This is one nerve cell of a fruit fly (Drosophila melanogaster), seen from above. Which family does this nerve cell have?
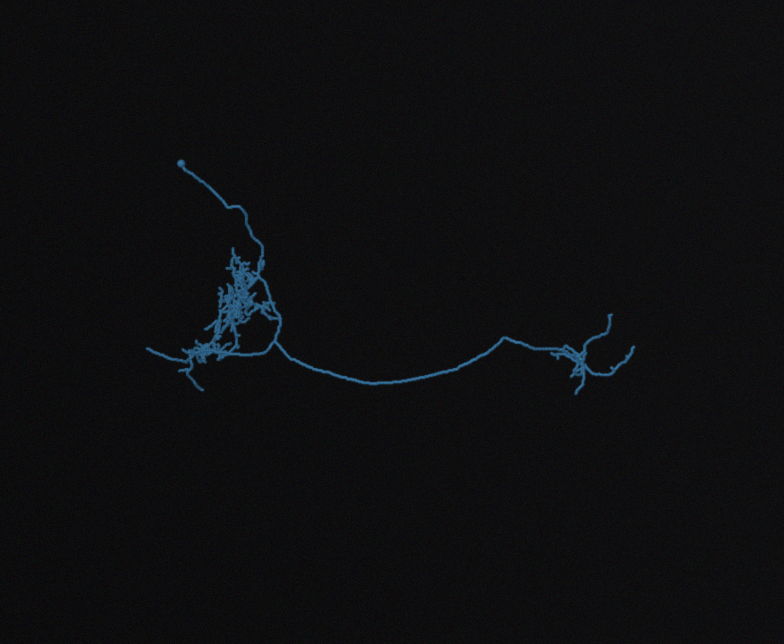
hemilineage ALl1_ventral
